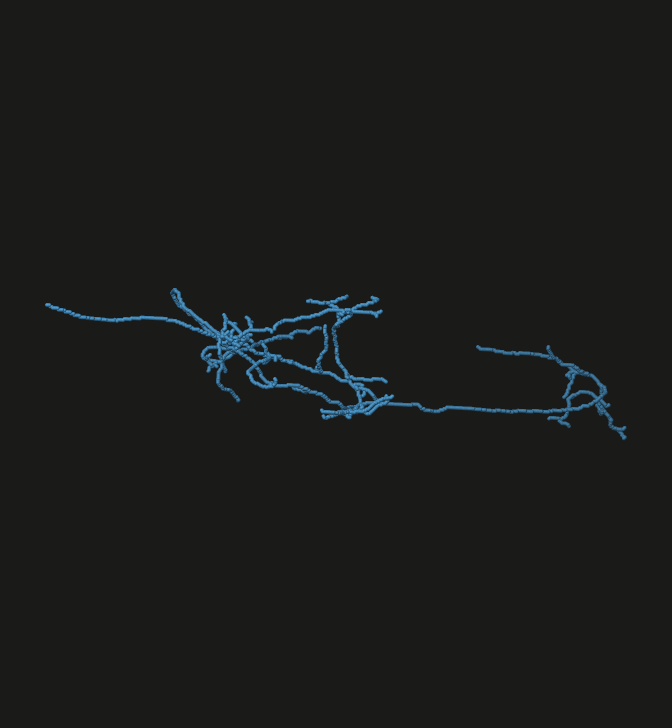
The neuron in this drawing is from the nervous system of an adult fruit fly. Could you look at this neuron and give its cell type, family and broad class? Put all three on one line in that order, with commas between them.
IN06A072, hemilineage 06A, nerve-cord intrinsic neuron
